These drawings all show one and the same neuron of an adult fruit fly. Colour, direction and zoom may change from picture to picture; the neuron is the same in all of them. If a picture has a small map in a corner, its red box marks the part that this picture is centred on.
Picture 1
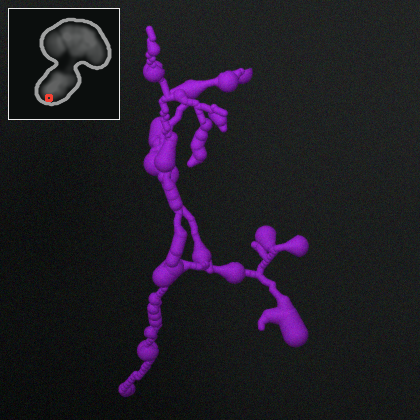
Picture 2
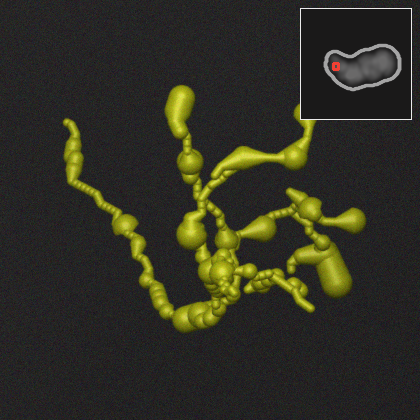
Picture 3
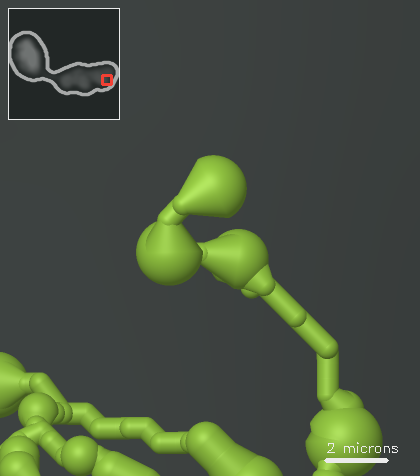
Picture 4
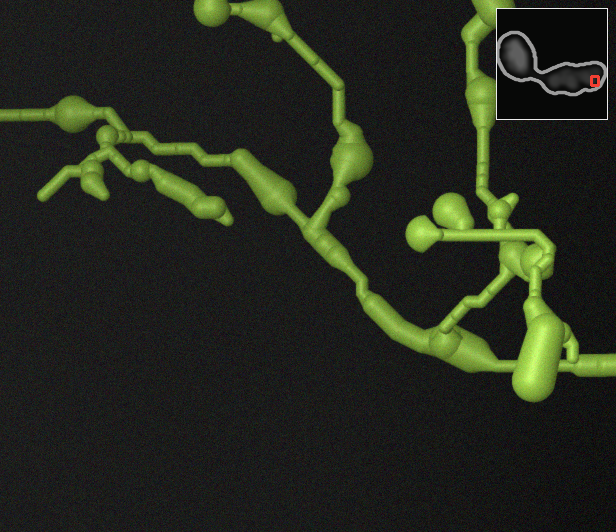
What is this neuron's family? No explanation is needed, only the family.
class mechanosensory tactile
